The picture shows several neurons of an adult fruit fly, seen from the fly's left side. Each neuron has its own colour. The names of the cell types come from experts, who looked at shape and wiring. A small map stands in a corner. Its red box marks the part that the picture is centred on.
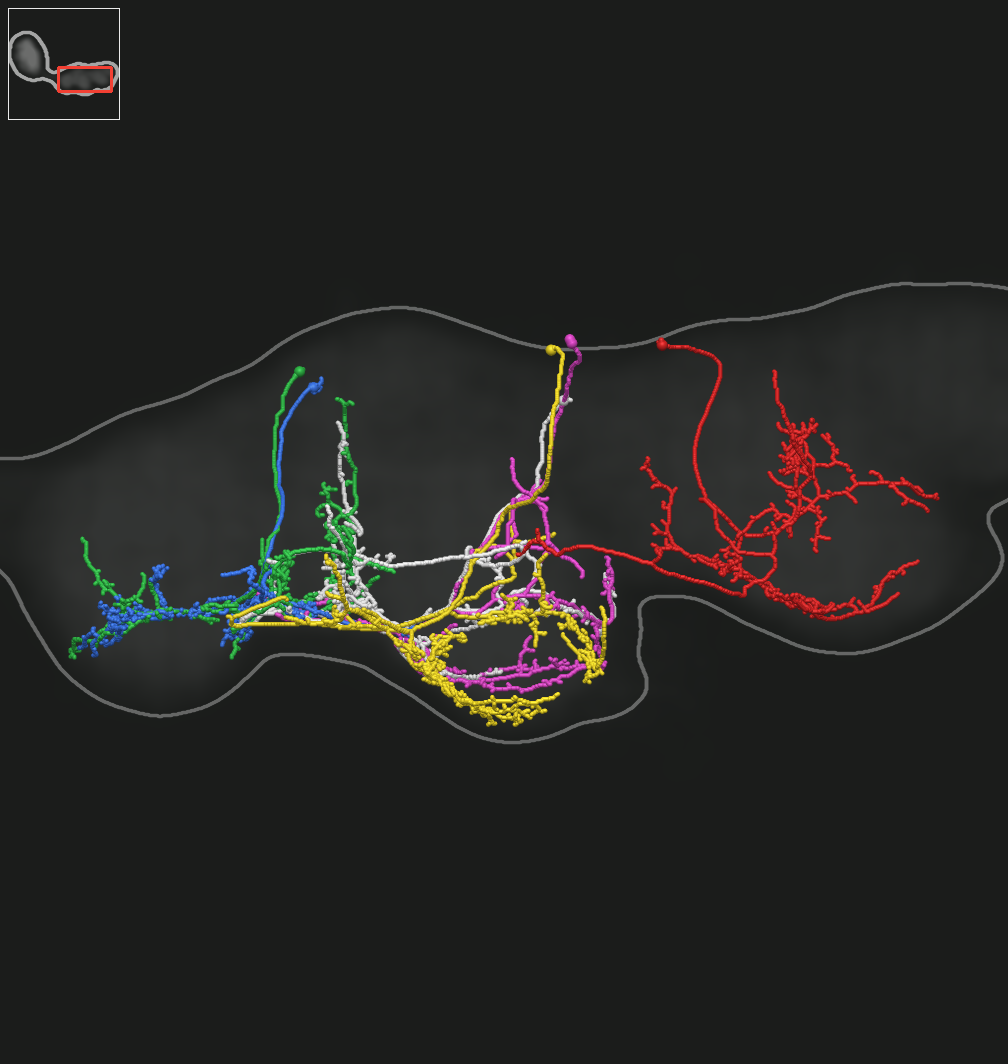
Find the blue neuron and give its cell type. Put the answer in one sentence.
The cell type is IN23B065.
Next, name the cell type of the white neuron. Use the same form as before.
The cell type is IN23B061.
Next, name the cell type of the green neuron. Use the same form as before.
The cell type is IN23B062.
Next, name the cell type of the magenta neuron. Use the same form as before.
The cell type is IN23B059.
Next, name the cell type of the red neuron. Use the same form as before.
The cell type is IN23B060.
